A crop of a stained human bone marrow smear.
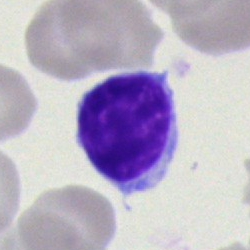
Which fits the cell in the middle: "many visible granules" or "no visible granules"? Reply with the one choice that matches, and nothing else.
No visible granules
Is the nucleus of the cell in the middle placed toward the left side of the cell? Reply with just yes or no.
Yes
